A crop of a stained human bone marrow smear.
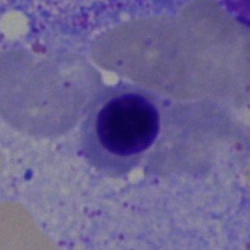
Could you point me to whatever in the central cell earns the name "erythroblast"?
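In this erythroblast, the chromatin is dense and dark purple throughout the nucleus. The cytoplasm forms a rim that surrounds the whole nucleus.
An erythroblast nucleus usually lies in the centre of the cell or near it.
The cytoplasm is pale grey-blue and shows no granules.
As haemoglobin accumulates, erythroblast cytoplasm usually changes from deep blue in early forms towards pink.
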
